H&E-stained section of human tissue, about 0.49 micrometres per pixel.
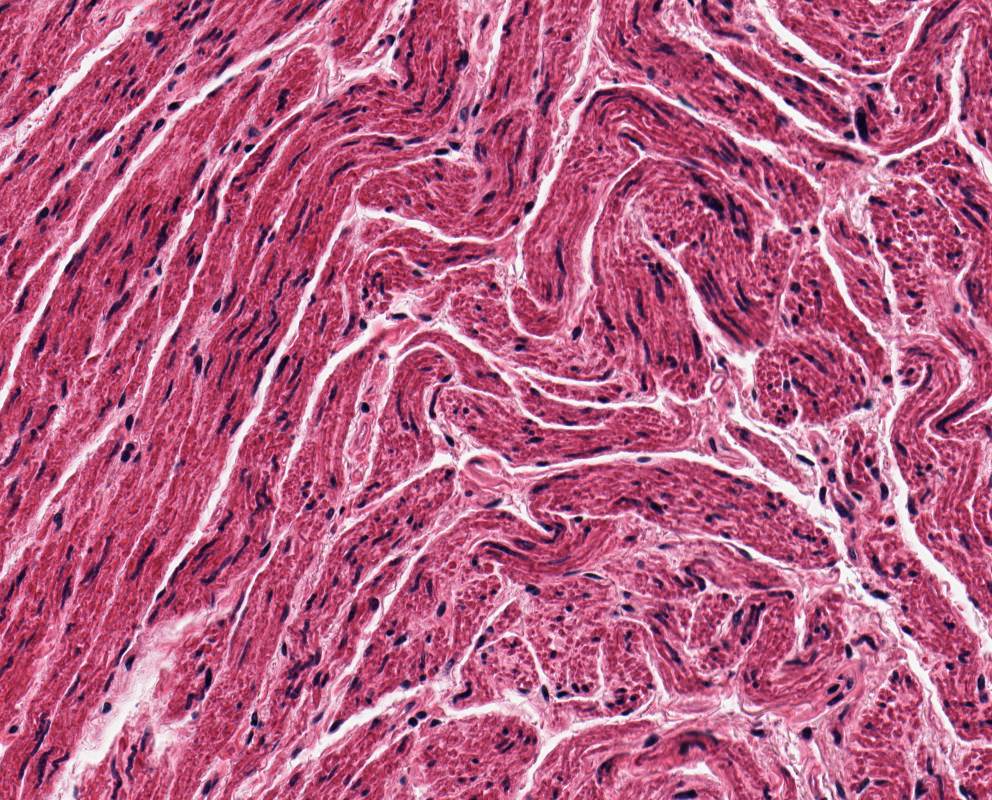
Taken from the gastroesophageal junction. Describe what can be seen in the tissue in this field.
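The whole field is closely packed bundles of elongated pink-staining cells, with no epithelium anywhere. In the centre and right, see how the bundles curve and interlace, so many are cut obliquely or across. Notice the nuclei: dark purple, elongated and blunt-ended, lying along the long axis of the cells. Thin pale strands of loose connective tissue separate the bundles, most noticeably in the centre and right.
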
